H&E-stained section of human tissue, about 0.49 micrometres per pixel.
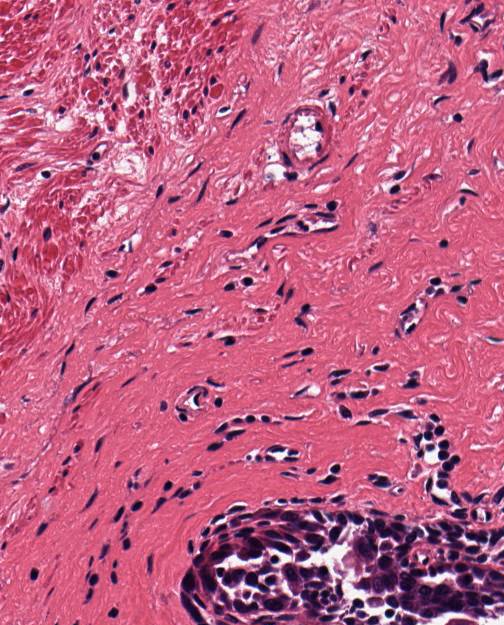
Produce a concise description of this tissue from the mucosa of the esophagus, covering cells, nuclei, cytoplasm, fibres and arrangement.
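Start with the background: most of the field is dense pink collagenous stroma with scattered nuclei. The stromal cells there have thin, elongated, dark nuclei. Drop to the bottom centre, where a nest of crowded cells shows dark, overlapping nuclei. Then, on the right, small cords and clusters of cells with dark nuclei lie within the collagen.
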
